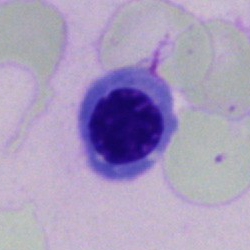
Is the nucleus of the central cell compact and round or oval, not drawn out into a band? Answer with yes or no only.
Yes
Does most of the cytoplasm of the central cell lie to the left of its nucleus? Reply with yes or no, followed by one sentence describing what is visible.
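No. The rim of cytoplasm is thinner on the left side than on the right side.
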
